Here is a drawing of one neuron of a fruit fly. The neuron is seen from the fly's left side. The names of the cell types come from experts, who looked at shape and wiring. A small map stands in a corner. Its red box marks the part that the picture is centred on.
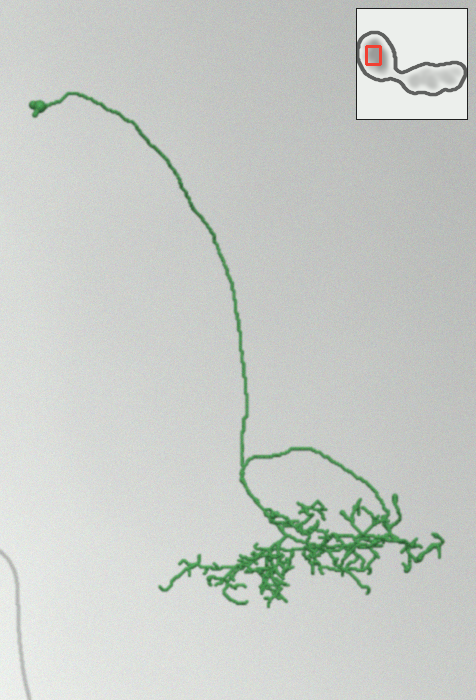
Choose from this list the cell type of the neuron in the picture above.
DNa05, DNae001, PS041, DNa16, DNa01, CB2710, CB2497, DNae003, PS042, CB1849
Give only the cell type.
CB2710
